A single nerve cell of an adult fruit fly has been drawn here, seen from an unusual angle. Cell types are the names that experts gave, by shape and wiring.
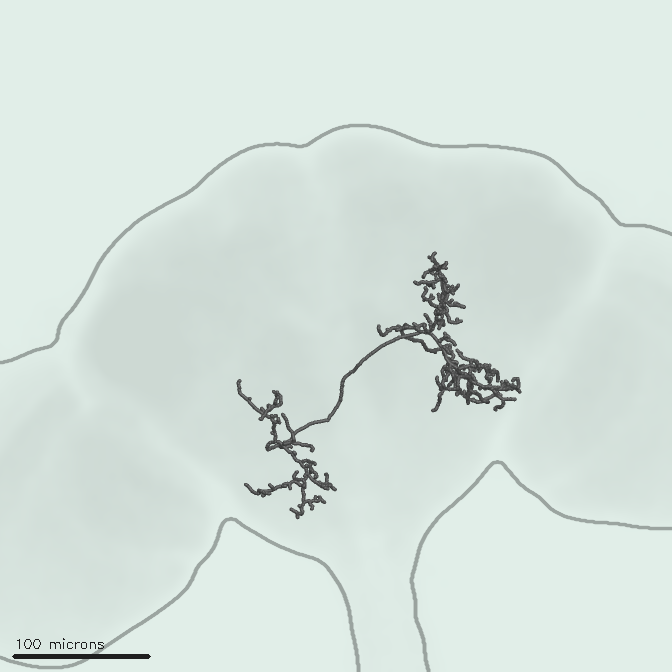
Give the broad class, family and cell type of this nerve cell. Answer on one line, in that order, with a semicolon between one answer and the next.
central-brain intrinsic neuron; hemilineage DM6_central1; CB4105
